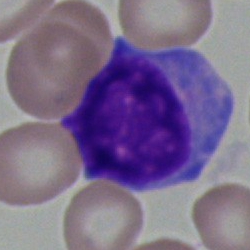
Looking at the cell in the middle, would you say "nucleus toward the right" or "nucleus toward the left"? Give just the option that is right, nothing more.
Nucleus toward the left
